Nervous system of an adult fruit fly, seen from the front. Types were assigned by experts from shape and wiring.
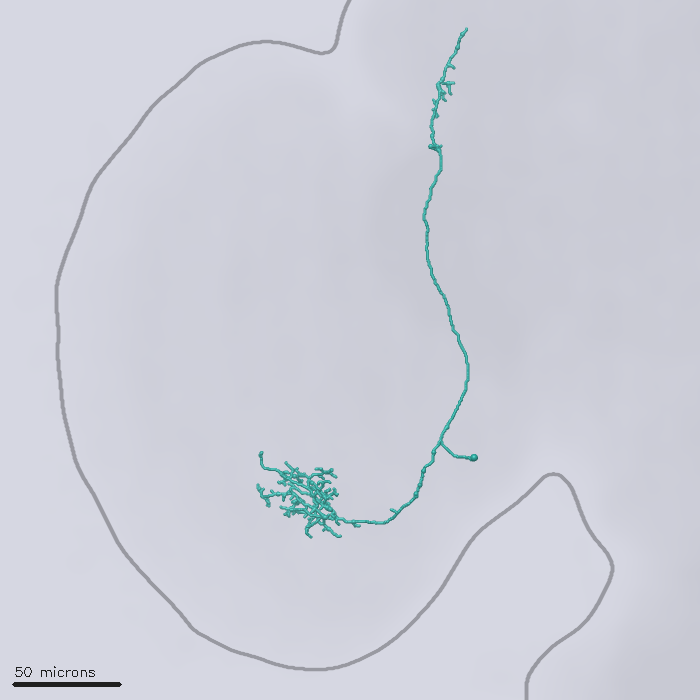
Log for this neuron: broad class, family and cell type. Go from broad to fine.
visual projection neuron; MeVP; MeVP10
